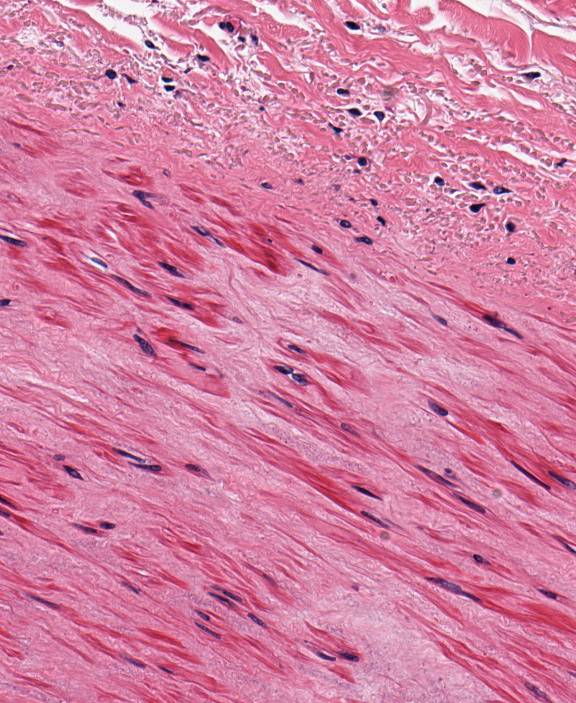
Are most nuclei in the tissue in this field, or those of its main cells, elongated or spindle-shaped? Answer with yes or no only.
Yes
